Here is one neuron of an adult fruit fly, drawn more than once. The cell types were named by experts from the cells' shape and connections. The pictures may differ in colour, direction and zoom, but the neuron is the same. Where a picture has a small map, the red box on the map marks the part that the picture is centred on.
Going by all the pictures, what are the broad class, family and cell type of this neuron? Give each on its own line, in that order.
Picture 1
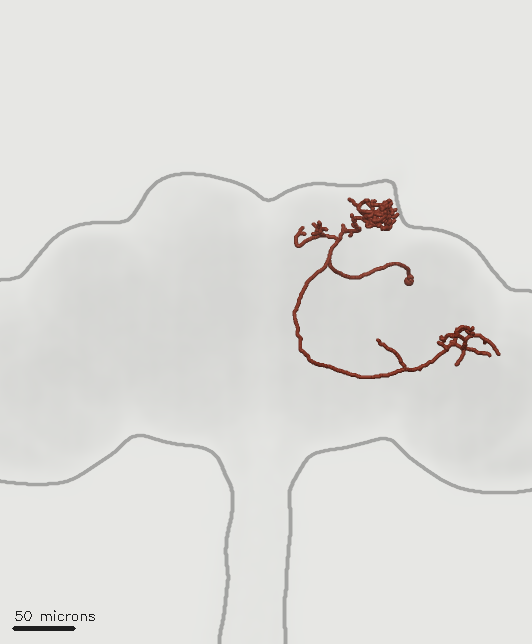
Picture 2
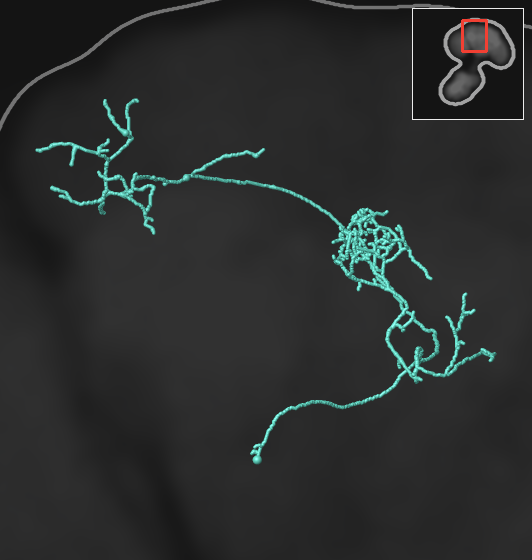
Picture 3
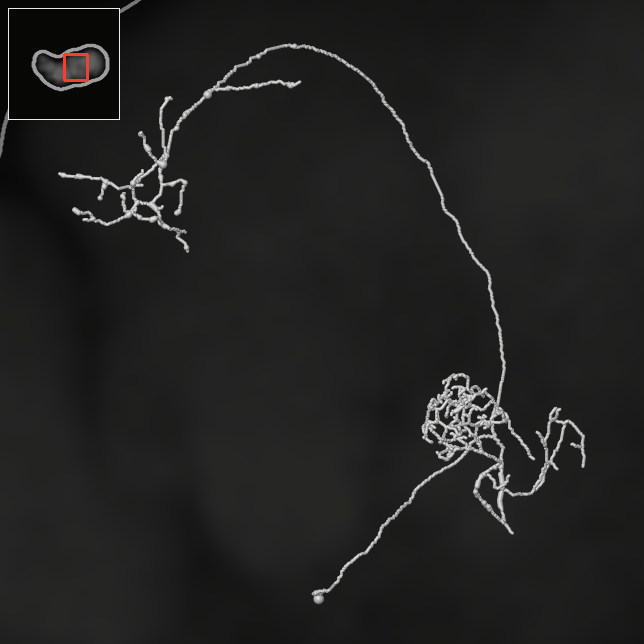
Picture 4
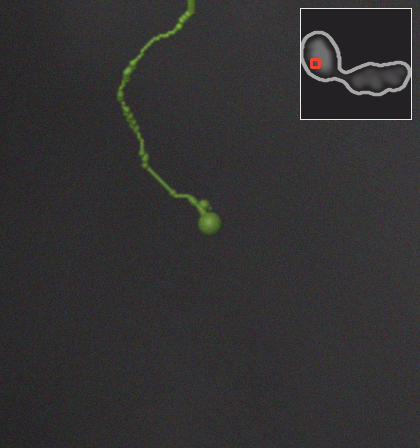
central-brain intrinsic neuron
hemilineage ALlv1
M_lvPNm45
